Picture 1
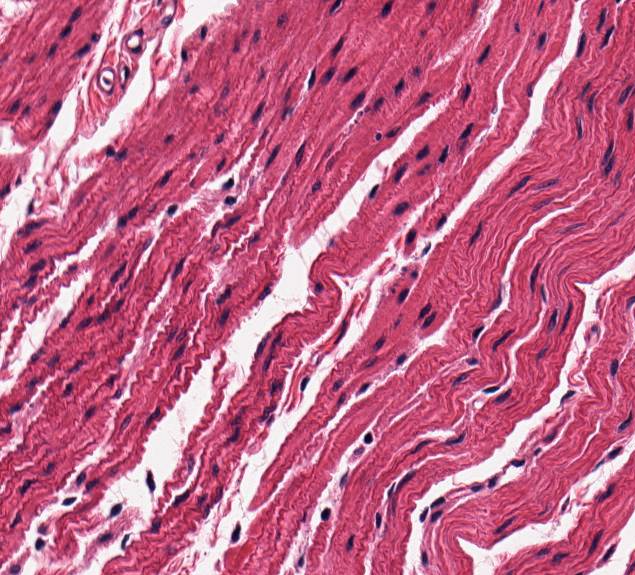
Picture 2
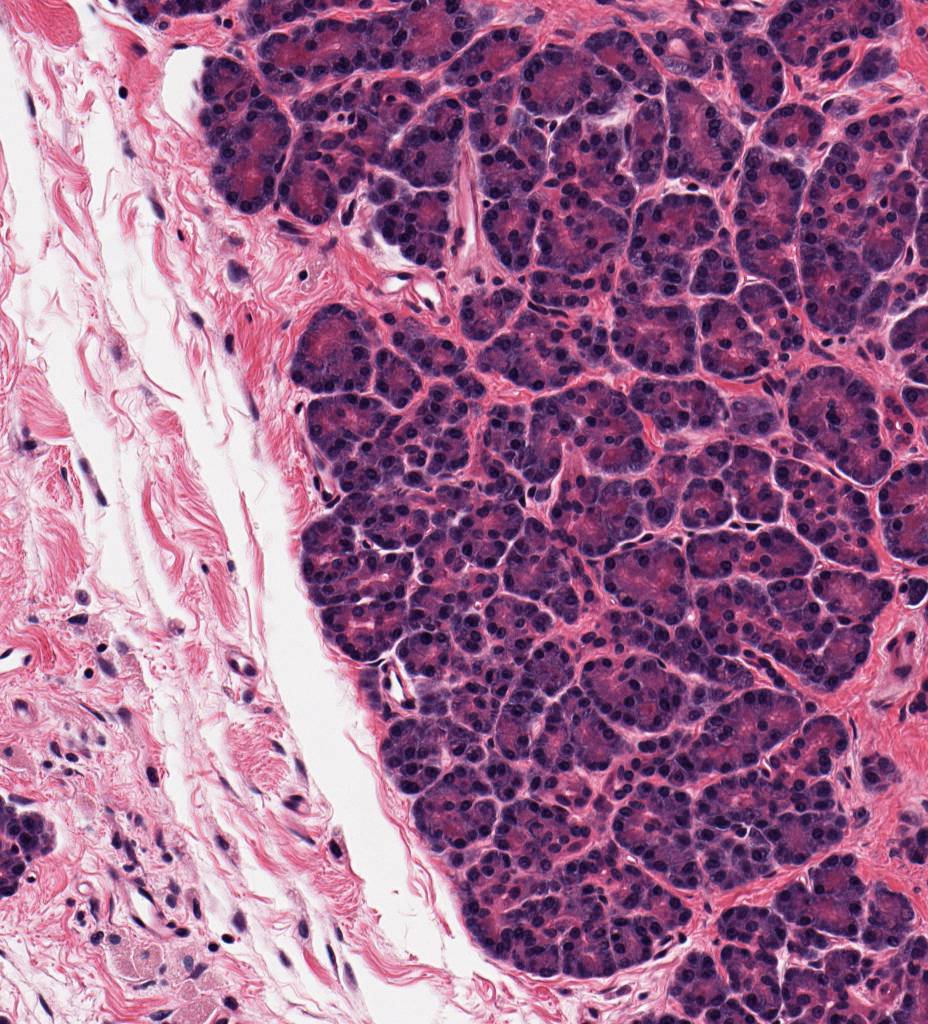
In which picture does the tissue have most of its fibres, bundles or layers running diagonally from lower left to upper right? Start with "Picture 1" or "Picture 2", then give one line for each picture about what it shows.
Picture 1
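In picture 1: Long eosinophilic fibres run in parallel bundles diagonally across the whole field, from lower left to upper right.
In picture 2: The connective tissue on the left consists of wavy pink collagen bundles running from upper left toward lower right.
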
